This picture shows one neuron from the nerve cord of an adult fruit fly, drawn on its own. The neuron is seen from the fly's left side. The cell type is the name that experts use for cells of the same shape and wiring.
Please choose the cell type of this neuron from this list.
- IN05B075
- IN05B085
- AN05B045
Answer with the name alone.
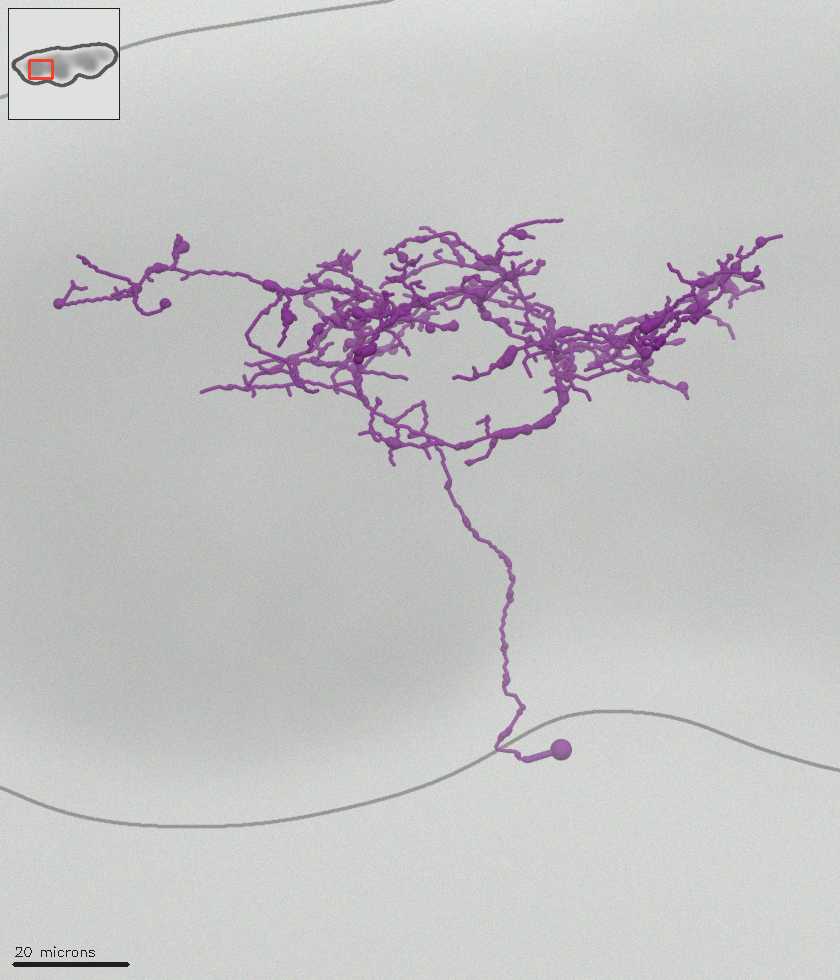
IN05B085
